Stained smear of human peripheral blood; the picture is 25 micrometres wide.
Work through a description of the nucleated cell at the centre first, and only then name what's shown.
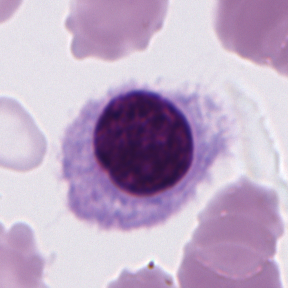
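Let's start with size: the cell is about 15 by 12 micrometres. Its nucleus is round in outline, about 9 micrometres across, and takes up about 50% of the cell's area. Notice that it shows no lobes or deep indentation. The chromatin is dark purple and coarsely clumped. Pale lilac-blue cytoplasm surrounds the whole nucleus and is broadest on the lower left. What you have here is a hairy cell.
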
